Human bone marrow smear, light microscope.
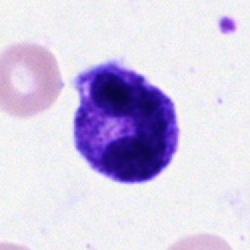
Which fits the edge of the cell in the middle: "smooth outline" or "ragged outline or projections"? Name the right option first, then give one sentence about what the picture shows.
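Ragged outline or projections. The cell outline is roughly round with a slightly ragged edge at the upper left.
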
